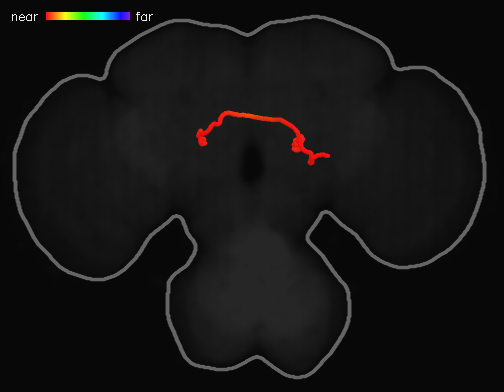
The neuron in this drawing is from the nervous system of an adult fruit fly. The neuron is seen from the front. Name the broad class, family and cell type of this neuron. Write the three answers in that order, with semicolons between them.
sensory neuron entering the brain; class olfactory; ORN_DC3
